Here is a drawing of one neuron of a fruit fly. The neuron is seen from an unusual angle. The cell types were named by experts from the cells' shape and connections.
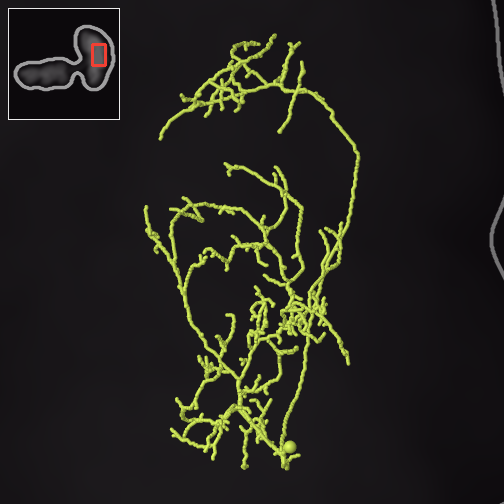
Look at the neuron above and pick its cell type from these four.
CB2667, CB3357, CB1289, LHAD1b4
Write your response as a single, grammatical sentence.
A cell of type CB3357 is what this neuron is.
